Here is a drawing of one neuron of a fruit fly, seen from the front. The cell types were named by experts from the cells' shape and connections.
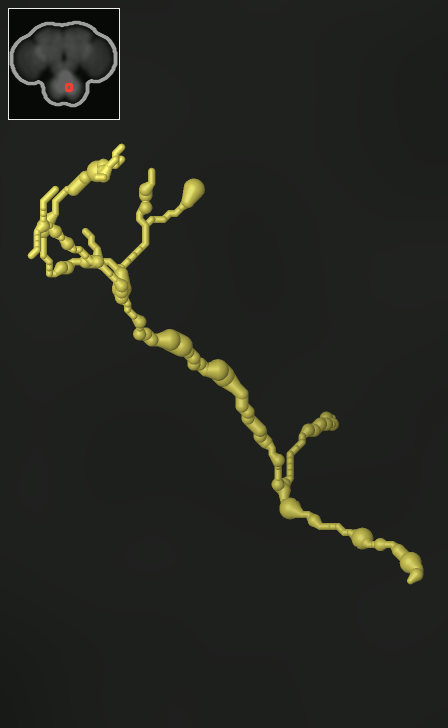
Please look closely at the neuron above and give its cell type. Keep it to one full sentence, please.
As its cell type, this neuron has SNta39.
